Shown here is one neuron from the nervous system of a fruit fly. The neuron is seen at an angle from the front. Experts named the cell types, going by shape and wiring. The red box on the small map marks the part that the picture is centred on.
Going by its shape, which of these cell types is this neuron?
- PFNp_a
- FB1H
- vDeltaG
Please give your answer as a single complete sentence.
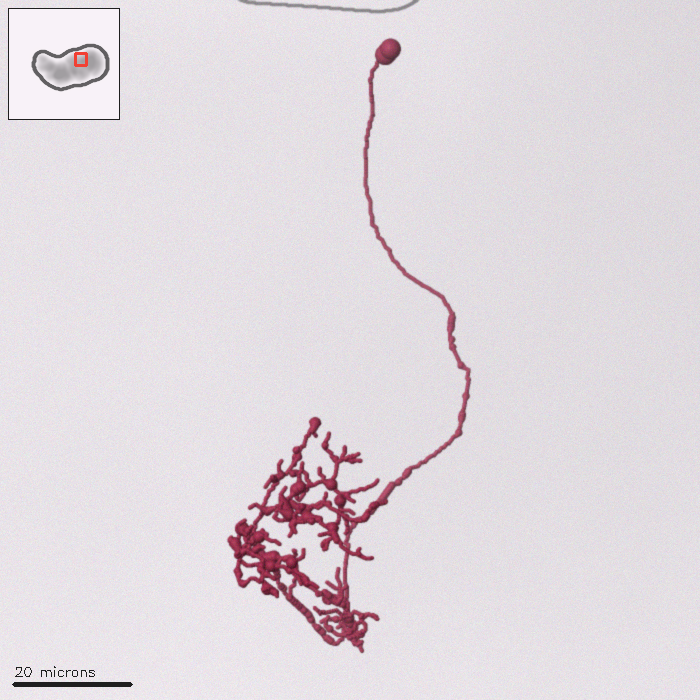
The cell type name for this neuron is vDeltaG.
